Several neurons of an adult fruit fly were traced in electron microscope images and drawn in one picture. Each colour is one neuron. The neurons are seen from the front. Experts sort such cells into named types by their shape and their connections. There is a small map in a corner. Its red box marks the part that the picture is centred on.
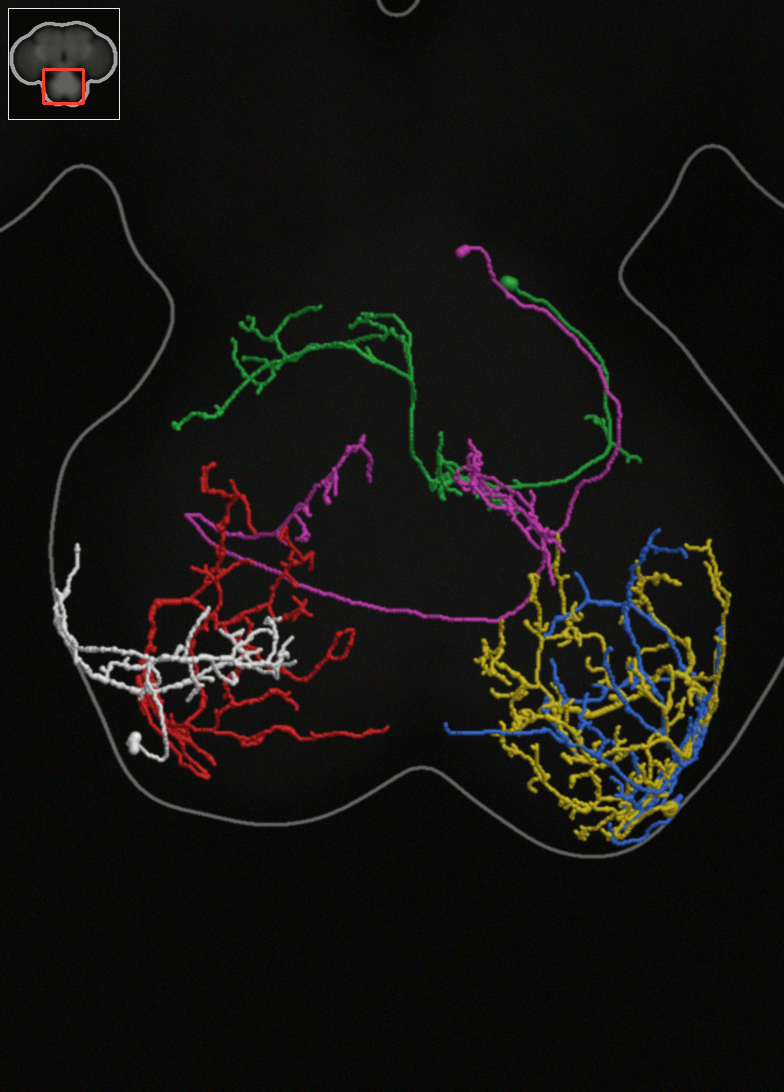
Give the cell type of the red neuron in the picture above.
IN13A036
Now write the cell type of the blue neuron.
IN13A075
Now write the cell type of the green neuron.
IN18B056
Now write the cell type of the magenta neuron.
IN01A088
